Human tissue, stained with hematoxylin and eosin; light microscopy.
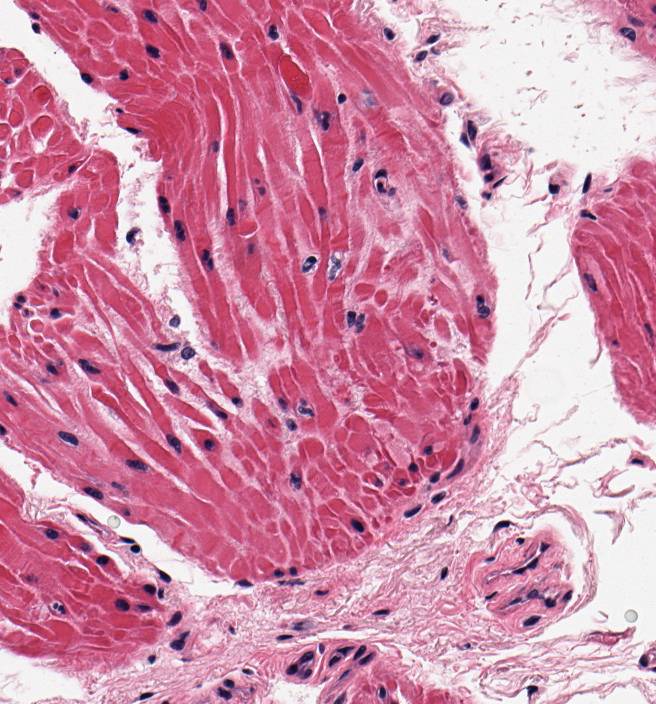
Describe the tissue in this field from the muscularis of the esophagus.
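Look first at the large bundle of eosinophilic muscle fibres filling the upper left and the centre. Smaller, separate muscle bundles sit at the left edge, the right edge and the lower right. Along the bottom, between the bundles, run loose pale pink wavy collagen fibres with scattered nuclei. You won't find any fat cells anywhere in this field.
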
